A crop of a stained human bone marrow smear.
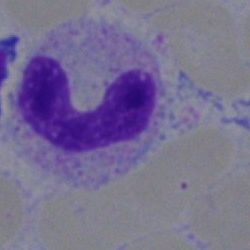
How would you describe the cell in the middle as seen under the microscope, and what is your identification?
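Look at the nucleus first: it's one curved band bent into a U, with the opening facing upward. No thin strands pinch it into separate lobes, and there are no visible nucleoli. Around it there's plenty of pale greyish-lilac cytoplasm. That's a band neutrophil.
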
